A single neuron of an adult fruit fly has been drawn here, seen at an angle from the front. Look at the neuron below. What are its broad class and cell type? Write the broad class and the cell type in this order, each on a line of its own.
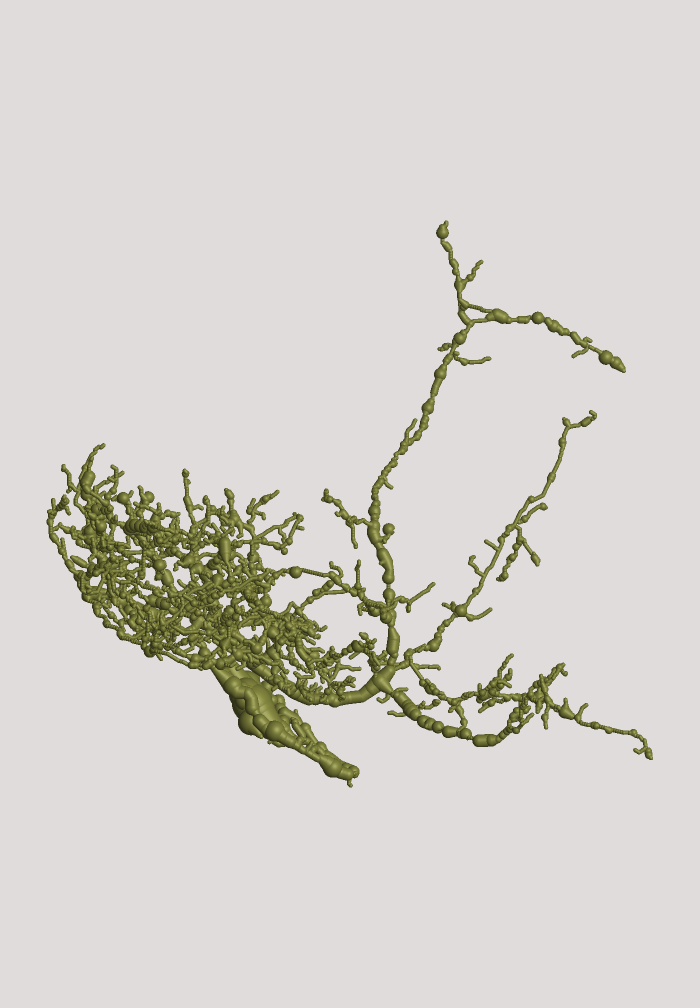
motor neuron of the brain
MN2Db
